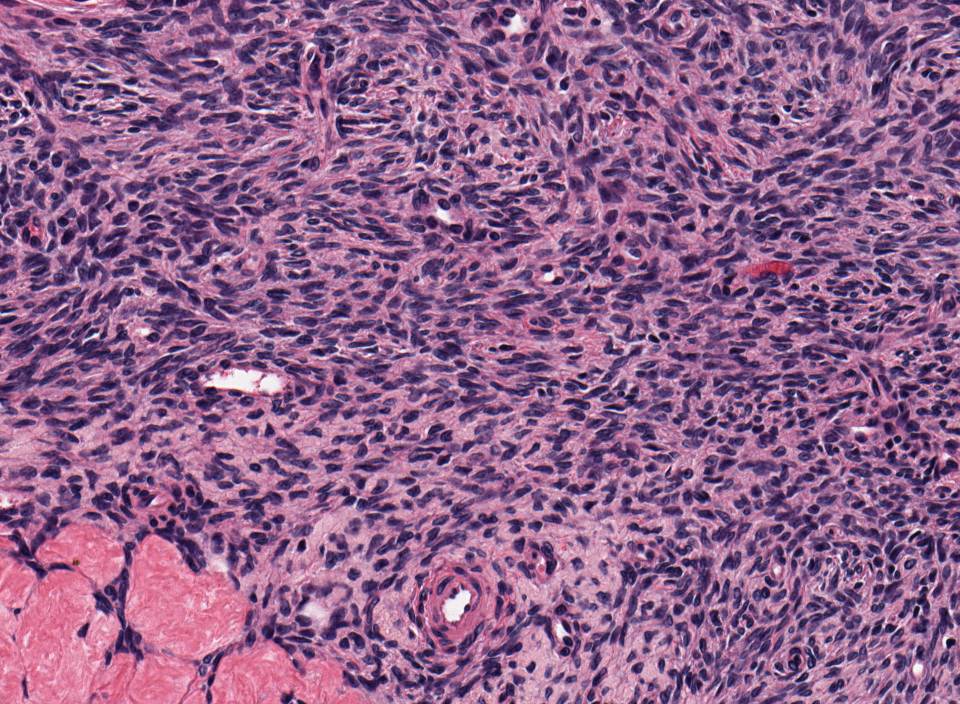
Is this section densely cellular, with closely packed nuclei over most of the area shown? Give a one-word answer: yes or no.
Yes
